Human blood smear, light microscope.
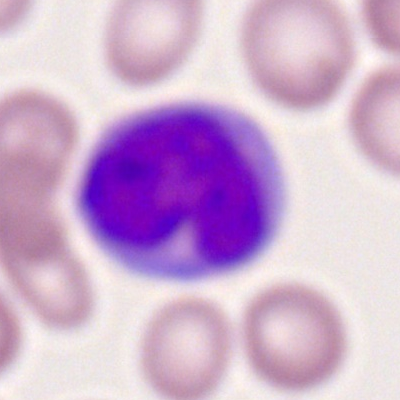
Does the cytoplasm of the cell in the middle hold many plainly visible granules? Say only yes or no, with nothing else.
No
